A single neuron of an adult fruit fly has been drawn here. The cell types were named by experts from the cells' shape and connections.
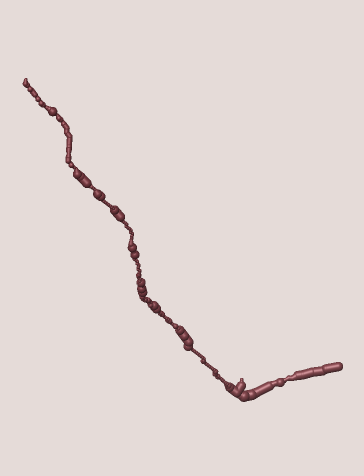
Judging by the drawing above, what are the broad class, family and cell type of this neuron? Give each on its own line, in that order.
photoreceptor or other optic-lobe sensory neuron
class visual
R8y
